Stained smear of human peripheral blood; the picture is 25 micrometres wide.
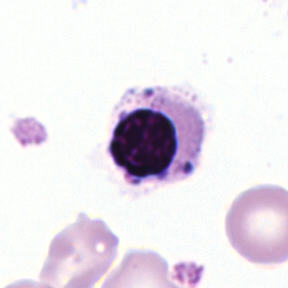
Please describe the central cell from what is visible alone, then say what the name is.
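The nucleus lies off-centre, towards the lower left of the cell. Its chromatin is dark purple and densely clumped. The cytoplasm is pale pinkish-lilac and contains a few scattered dark purple granules. The cell is a normoblast.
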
